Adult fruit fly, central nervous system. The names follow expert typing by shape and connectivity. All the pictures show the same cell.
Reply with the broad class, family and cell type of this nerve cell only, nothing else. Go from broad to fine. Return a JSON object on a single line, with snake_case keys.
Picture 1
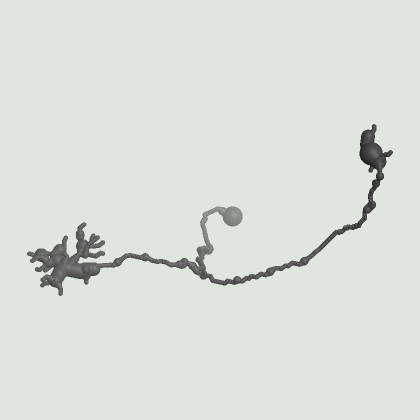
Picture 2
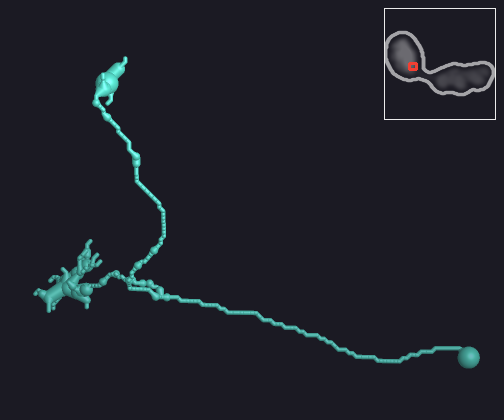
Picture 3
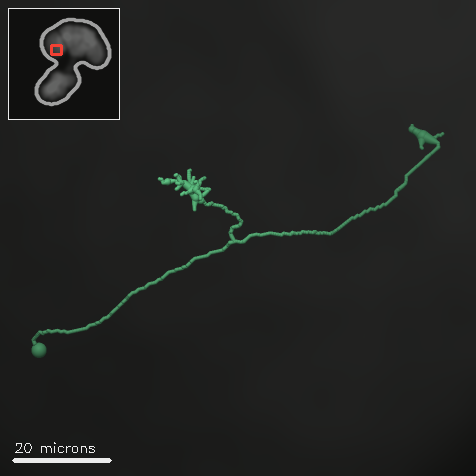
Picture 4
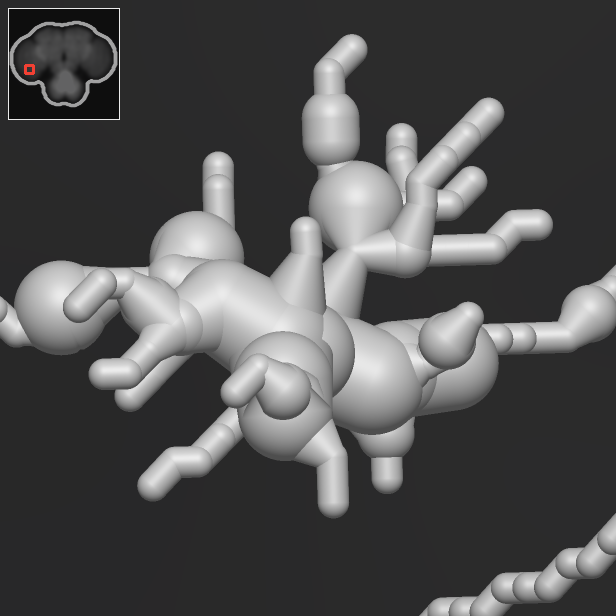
{"broad_class": "optic-lobe intrinsic neuron", "family": "T", "cell_type": "T3"}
